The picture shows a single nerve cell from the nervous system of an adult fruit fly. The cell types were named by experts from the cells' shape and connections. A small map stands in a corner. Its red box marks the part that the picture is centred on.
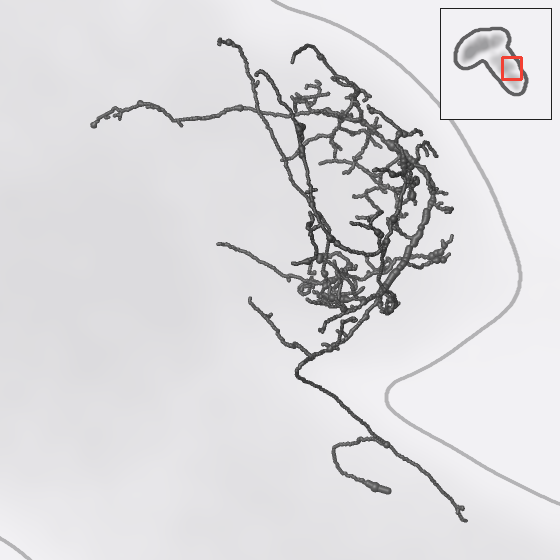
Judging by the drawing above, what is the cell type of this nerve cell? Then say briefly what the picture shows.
It is of cell type IN03A071. This is a nerve-cord intrinsic neuron. Dozens of branch ends can be seen. As drawn here it is taller than it is wide.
